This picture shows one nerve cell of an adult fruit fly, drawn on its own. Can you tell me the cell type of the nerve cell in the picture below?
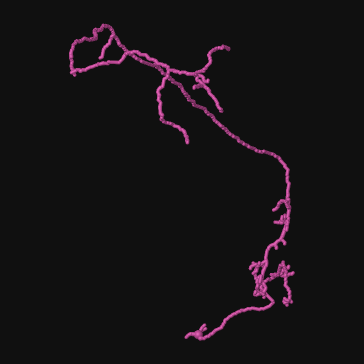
KCg-m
